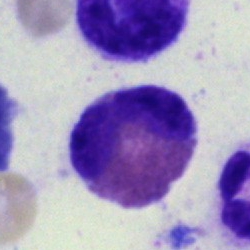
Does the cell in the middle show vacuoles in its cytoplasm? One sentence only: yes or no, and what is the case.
No, no vacuoles are found within the cytoplasm of the cell.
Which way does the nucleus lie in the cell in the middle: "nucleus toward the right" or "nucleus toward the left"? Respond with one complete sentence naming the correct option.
Toward the right of the nucleus extends most of the cytoplasm.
